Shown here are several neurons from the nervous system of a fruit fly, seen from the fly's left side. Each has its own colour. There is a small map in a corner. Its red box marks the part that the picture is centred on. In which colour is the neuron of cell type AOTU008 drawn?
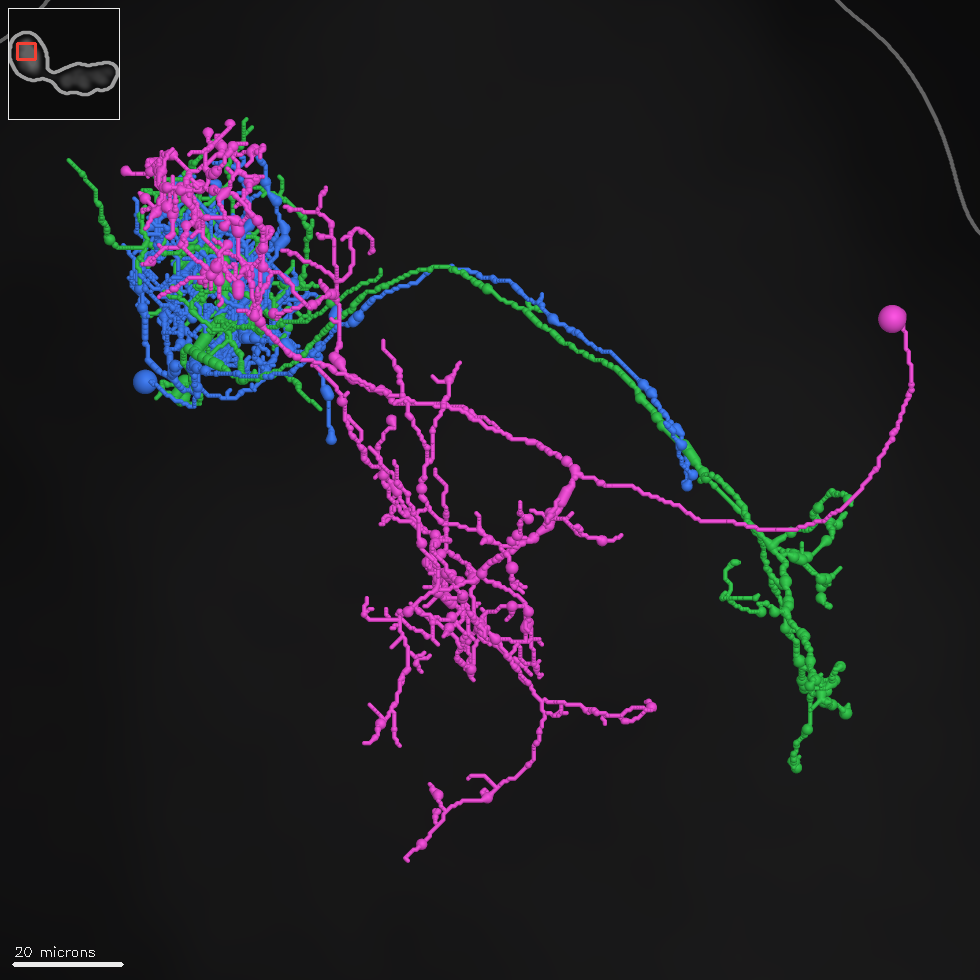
blue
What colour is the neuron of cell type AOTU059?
magenta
